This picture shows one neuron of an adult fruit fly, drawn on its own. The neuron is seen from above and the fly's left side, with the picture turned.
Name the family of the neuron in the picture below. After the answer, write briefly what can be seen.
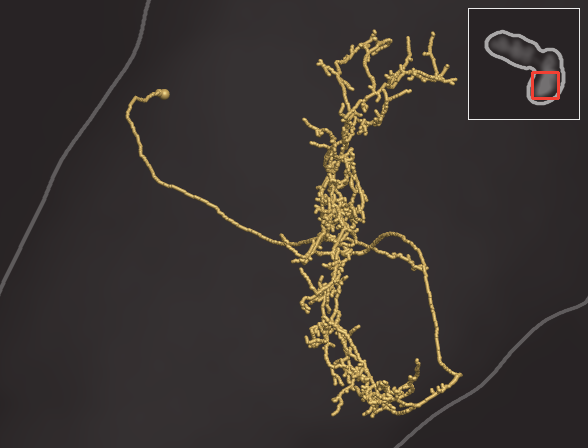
The family is hemilineage VLPl&p1_posterior. This is a central-brain intrinsic neuron. It is in the brain and does not reach the nerve cord. Its cell body lies at the upper left of the picture. The picture shows dozens of branch ends.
